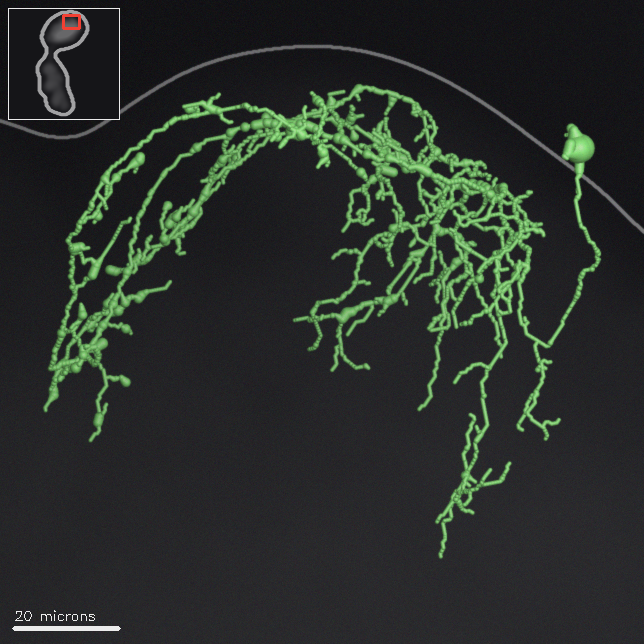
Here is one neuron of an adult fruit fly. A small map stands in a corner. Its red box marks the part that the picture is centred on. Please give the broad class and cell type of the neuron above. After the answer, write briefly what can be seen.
This is a central-brain intrinsic neuron. It is of cell type CRE006. By the scale bar it is about 110 microns wide in this view. In this view it is about as wide as it is tall.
